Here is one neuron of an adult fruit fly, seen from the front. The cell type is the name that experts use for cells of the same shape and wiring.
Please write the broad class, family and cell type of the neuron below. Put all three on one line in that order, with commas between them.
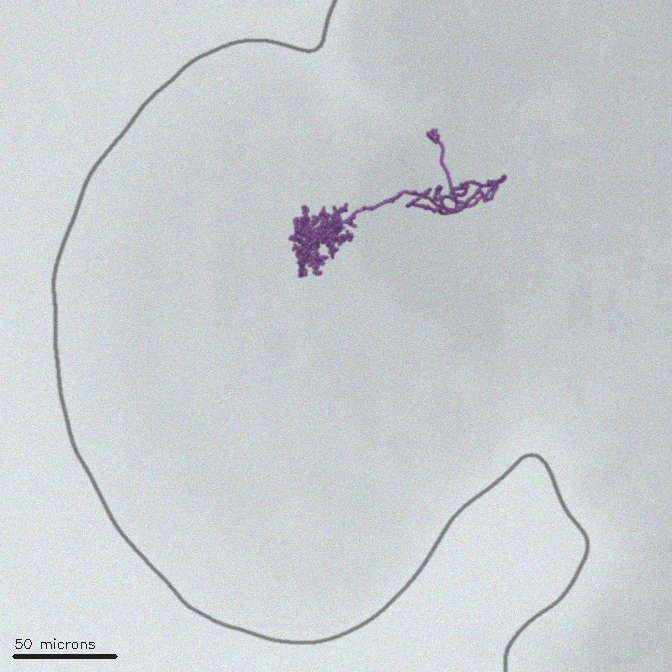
visual projection neuron, hemilineage VPNp3, LC21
